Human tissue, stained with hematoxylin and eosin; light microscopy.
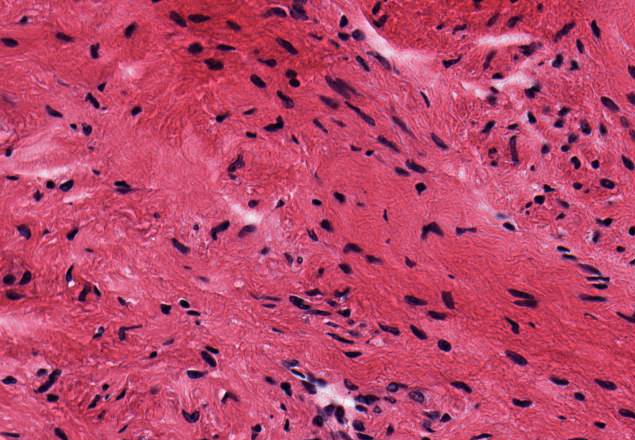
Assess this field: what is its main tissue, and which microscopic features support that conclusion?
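It's dense connective tissue, filling the field with dense pink fibrillar material and no epithelium or glands. The matrix is strongly eosinophilic with a fine wavy texture, and spindle-shaped, darkly stained, elongated nuclei are scattered throughout.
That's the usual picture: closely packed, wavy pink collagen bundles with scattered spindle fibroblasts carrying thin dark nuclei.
No cell borders show; the nuclei sit embedded in pink material, not in the sheet of touching cells of nonkeratinized stratified squamous epithelium.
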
